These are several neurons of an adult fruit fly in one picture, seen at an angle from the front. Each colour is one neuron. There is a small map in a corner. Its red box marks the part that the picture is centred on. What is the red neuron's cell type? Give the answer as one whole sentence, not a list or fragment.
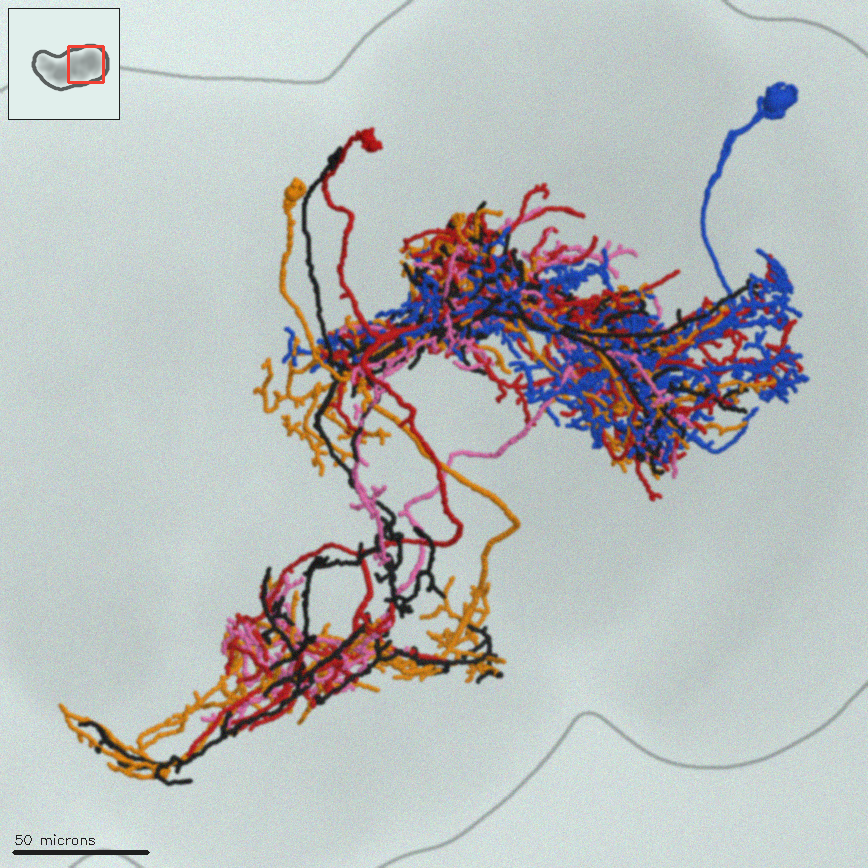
The cell type to which this neuron belongs is CL211.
